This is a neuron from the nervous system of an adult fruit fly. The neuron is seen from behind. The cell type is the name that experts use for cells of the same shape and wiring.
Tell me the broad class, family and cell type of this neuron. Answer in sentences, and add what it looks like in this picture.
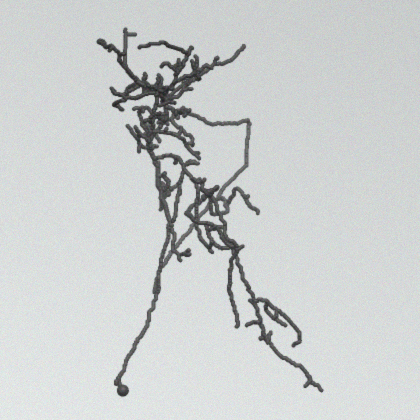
This is a central-brain intrinsic neuron. Its family is hemilineage VLPl&p2_lateral. It is of cell type LHAV1a3. The cell body is at the lower left of the picture. Dozens of branch ends can be seen.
